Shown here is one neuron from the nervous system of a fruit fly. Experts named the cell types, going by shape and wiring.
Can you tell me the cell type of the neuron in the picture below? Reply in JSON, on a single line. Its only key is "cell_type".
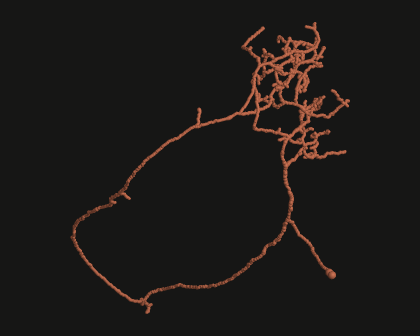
{"cell_type": "CB4127"}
